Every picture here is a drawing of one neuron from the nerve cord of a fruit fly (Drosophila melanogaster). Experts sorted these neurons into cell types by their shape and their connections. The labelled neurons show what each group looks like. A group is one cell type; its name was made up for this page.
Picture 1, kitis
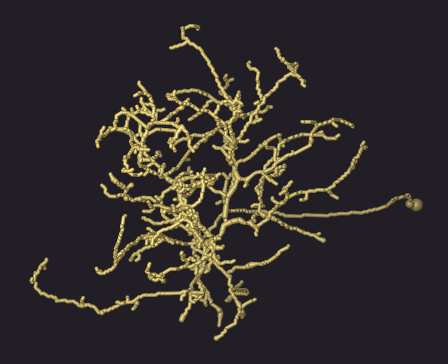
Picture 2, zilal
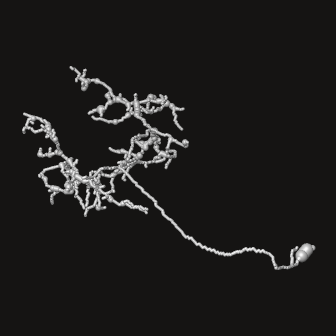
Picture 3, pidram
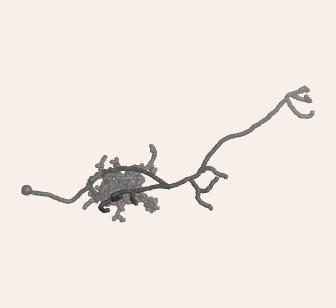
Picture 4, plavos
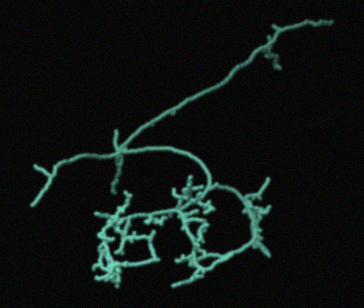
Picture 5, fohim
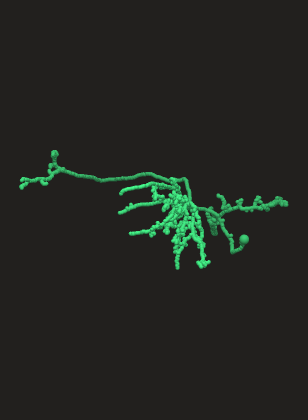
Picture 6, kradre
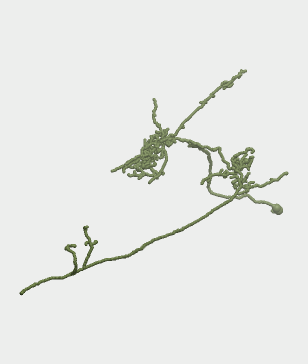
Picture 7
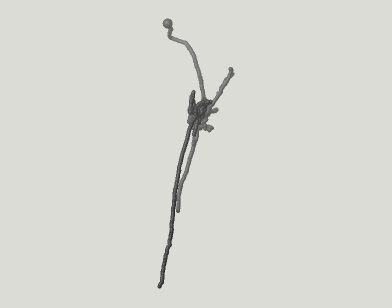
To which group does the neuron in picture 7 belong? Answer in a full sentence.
It belongs to kradre.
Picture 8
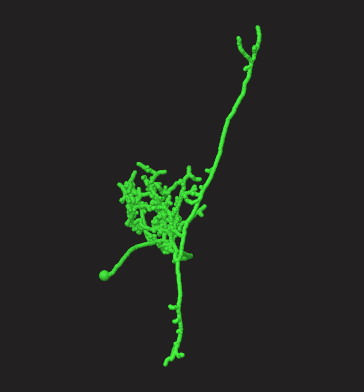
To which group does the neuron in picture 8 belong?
It belongs to pidram.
